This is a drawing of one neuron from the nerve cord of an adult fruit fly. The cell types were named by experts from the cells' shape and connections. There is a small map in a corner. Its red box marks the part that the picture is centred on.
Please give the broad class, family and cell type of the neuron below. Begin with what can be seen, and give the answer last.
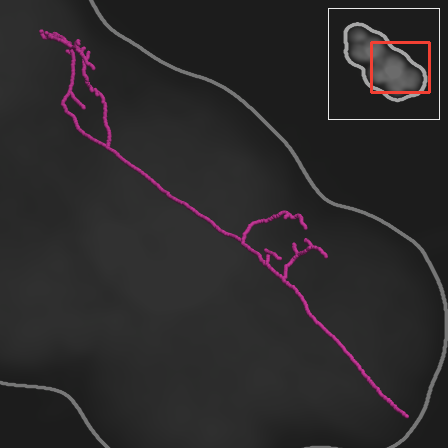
No cell body is drawn. As drawn here it is about as wide as it is tall. This is a descending neuron. Its family is DNb. It is of cell type DNb03.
